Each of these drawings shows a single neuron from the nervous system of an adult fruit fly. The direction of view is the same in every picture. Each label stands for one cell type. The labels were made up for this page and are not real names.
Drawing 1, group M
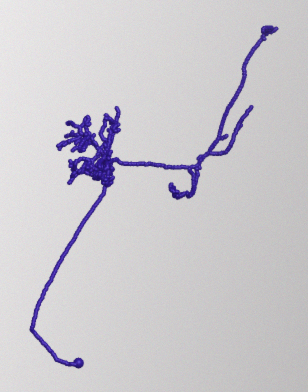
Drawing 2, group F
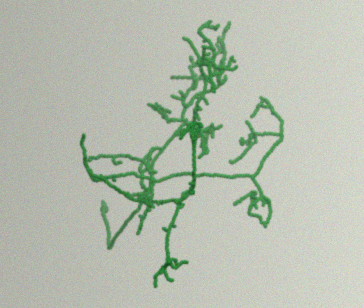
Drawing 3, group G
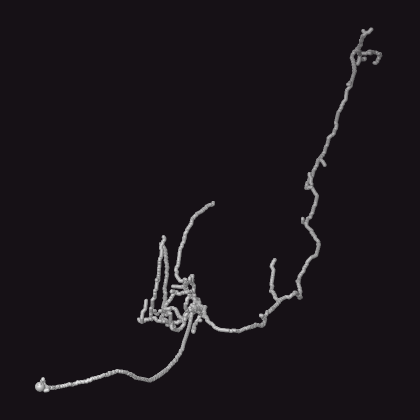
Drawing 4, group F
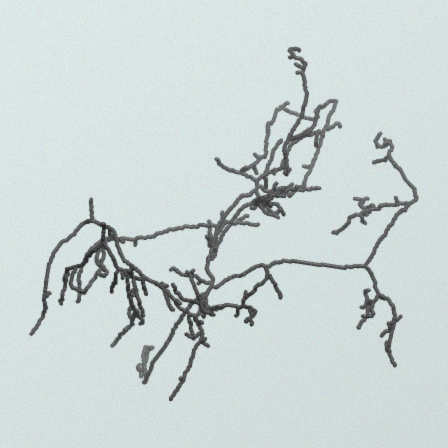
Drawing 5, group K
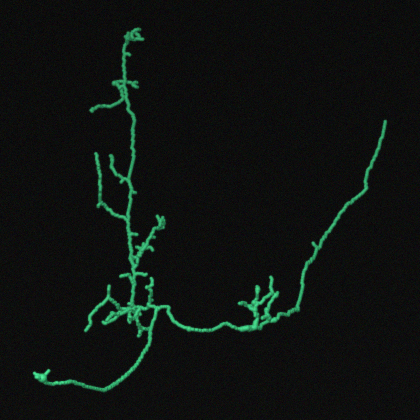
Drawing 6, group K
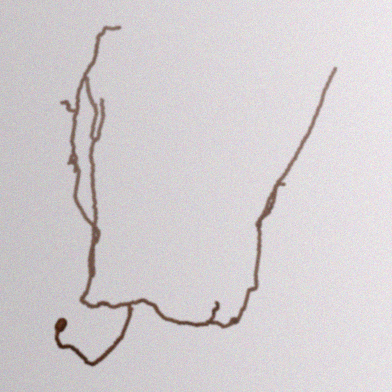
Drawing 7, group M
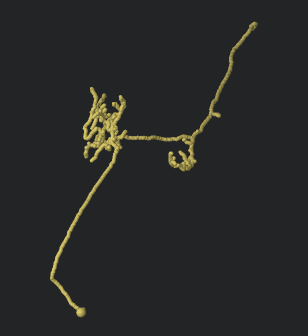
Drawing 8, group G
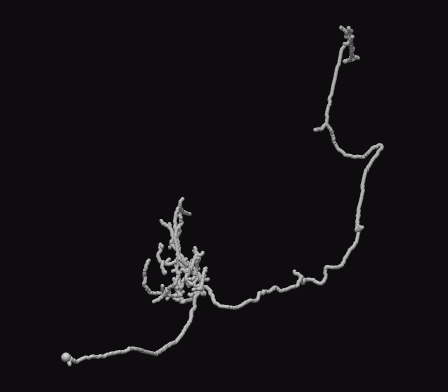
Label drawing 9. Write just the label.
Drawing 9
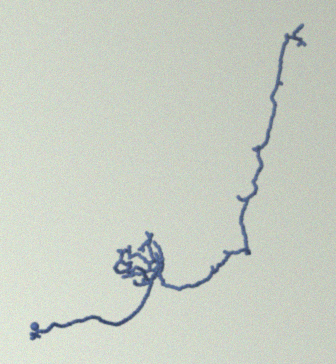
group G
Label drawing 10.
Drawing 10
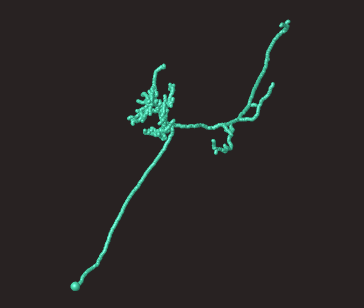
group M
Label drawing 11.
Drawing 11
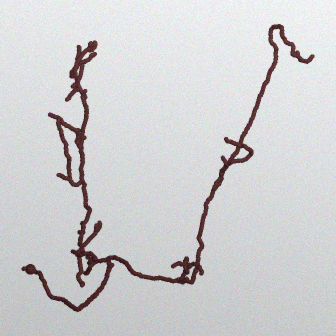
group K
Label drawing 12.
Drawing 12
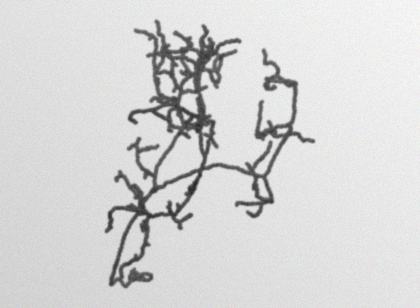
group F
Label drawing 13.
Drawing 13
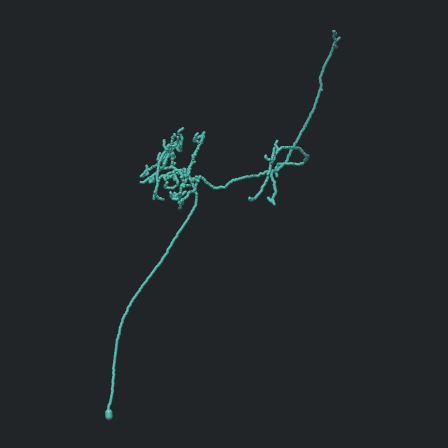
group M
